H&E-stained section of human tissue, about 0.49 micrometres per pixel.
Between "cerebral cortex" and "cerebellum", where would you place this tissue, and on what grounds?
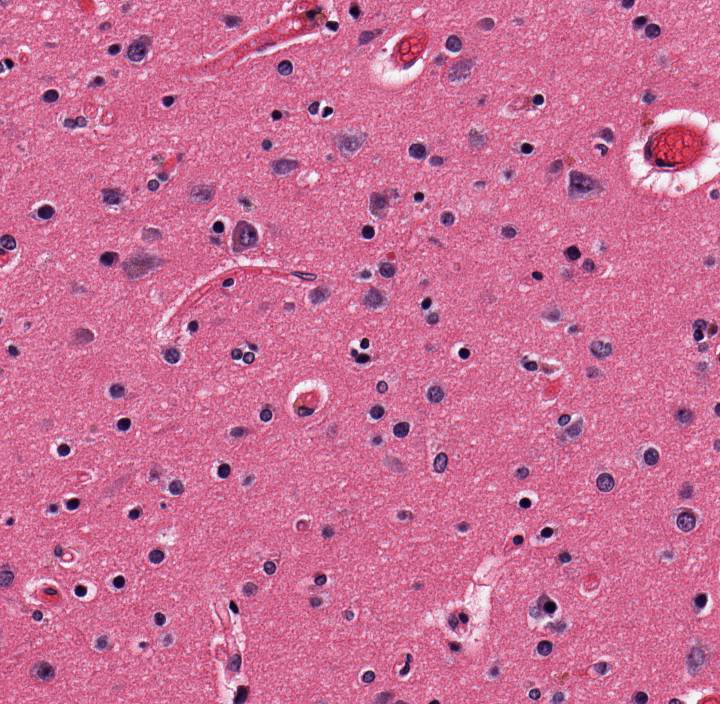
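Cerebral cortex. A finely granular pink matrix fills the field, its cells lying singly, with no glands, tubules or epithelium. Most cells are small, round, dark nuclei with little cytoplasm, evenly spread. Among them are larger cells with angular purple-grey cytoplasm and paler round nuclei. Lengthwise capillaries run in curved or oblique lines, one across the left-centre.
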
